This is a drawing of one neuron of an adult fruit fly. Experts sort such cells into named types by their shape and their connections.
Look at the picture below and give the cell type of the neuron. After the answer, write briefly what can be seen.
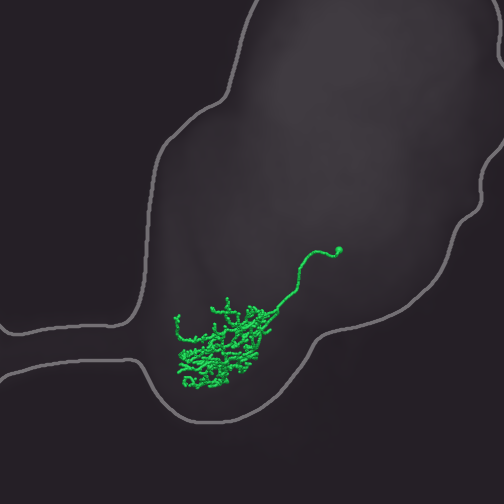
It is of cell type Cm19. It is an optic-lobe intrinsic neuron. As drawn here it is about as wide as it is tall.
